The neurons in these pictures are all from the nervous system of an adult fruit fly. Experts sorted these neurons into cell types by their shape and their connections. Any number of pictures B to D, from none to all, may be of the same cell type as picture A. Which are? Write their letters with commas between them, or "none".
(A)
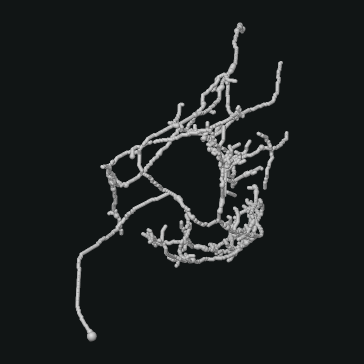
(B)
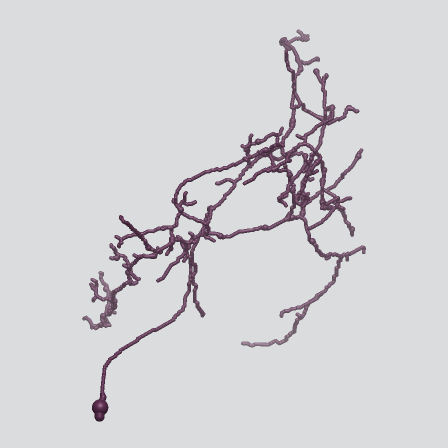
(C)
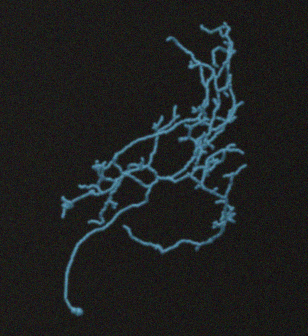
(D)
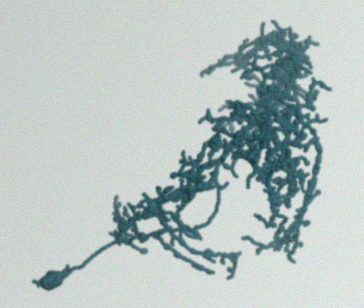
B, C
